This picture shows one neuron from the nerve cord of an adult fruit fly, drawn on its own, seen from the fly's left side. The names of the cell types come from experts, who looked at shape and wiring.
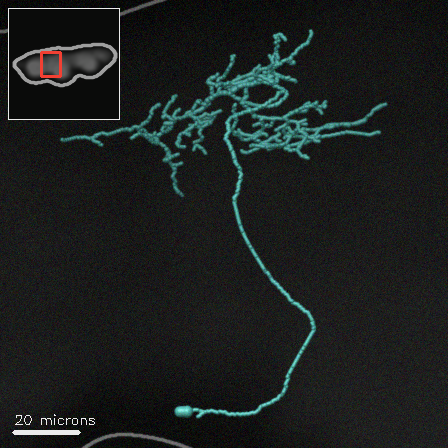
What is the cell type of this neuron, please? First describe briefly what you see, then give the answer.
From top to bottom in the picture it spans about 120 microns. The picture shows dozens of branch ends. Its broad class is nerve-cord intrinsic neuron. Its cell type is IN02A040.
